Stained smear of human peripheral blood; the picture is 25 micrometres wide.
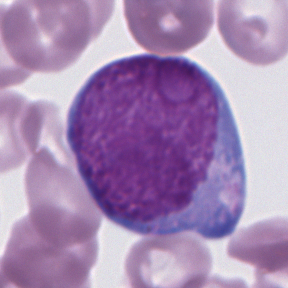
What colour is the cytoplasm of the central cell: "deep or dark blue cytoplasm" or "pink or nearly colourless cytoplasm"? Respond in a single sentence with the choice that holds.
The cell's cytoplasm has a deep or dark blue colour.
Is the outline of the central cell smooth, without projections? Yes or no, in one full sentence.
Yes, the cell does have a smooth edge free of projections, blebs or tags.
